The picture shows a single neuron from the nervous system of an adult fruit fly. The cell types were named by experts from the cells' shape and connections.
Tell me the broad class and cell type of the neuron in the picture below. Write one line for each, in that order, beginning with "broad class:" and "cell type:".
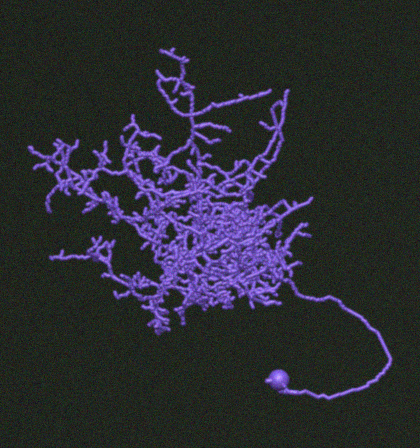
broad class: central-brain intrinsic neuron
cell type: SMP291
